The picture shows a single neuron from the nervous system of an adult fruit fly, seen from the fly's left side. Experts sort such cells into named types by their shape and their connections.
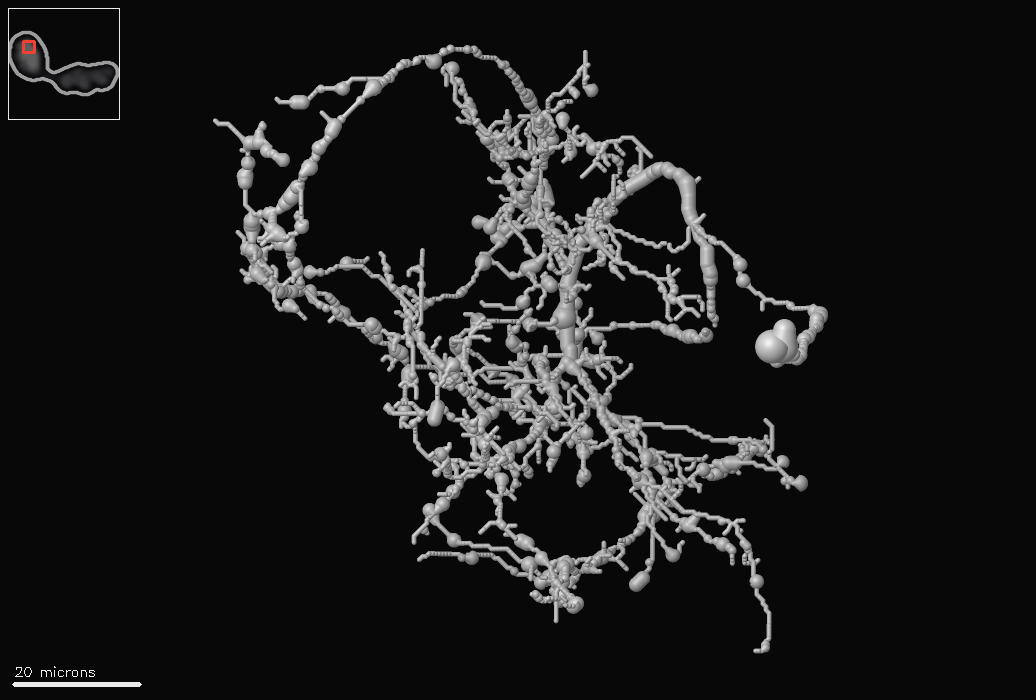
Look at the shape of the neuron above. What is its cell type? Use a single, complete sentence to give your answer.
Cell type CL133 is what this neuron is.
